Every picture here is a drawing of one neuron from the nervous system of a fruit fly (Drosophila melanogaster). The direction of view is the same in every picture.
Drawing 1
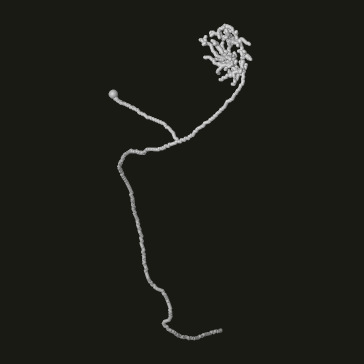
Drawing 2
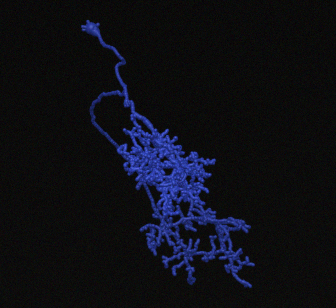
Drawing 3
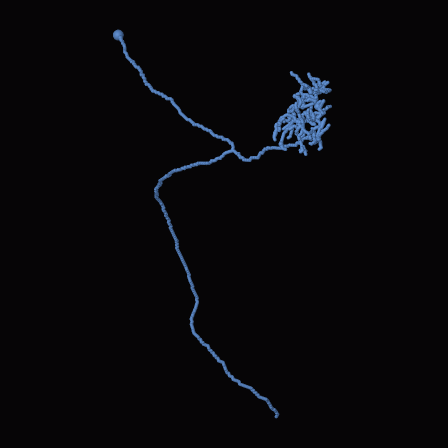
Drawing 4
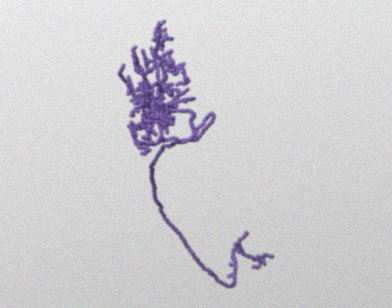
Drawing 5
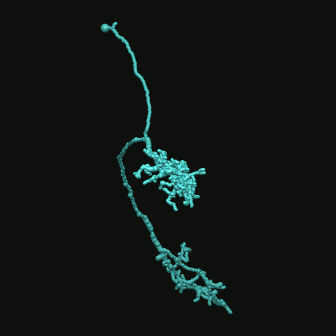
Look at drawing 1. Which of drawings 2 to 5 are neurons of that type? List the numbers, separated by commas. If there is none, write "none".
3, 4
